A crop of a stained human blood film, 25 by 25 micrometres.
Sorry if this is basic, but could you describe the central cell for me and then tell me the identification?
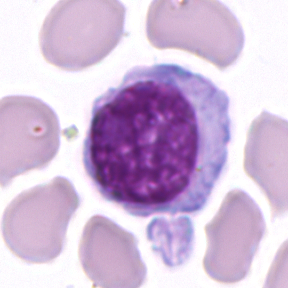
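The nucleus lies off-centre, displaced toward the left side of the cell. No distinct nucleoli are visible within it. The cytoplasm is pale greyish blue, and its outer edge is slightly irregular and ragged rather than smooth. This cell is a plasma cell.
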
